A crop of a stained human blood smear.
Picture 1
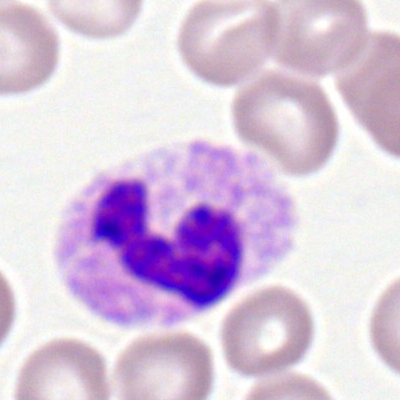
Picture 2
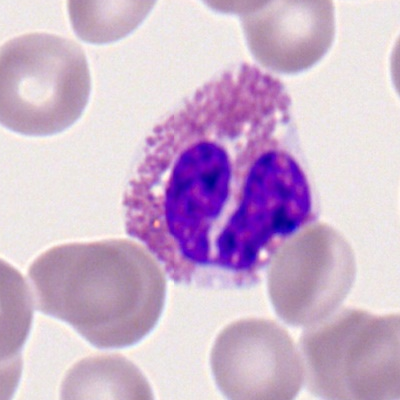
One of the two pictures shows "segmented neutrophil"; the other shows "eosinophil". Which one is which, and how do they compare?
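Picture 1: segmented neutrophil. Picture 2: eosinophil.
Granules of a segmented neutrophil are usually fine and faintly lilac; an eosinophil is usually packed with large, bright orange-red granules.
Picture 1 matches the former: plentiful pale pinkish-lilac cytoplasm filled with fine lilac granules. Picture 2: granules most crowded in the cytoplasm above the nucleus.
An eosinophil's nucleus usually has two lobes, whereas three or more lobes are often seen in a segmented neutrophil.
Picture 2 agrees: a narrow pale cleft runs top to bottom between its two lobes. Picture 1: lobes set in a curved, U-like arc. Both: chromatin dark purple, coarsely clumped. Picture 2: outline irregular, somewhat angular.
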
